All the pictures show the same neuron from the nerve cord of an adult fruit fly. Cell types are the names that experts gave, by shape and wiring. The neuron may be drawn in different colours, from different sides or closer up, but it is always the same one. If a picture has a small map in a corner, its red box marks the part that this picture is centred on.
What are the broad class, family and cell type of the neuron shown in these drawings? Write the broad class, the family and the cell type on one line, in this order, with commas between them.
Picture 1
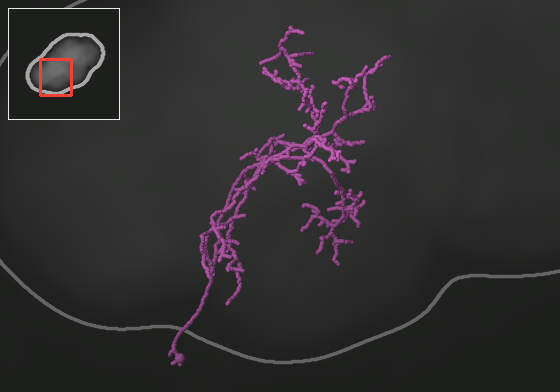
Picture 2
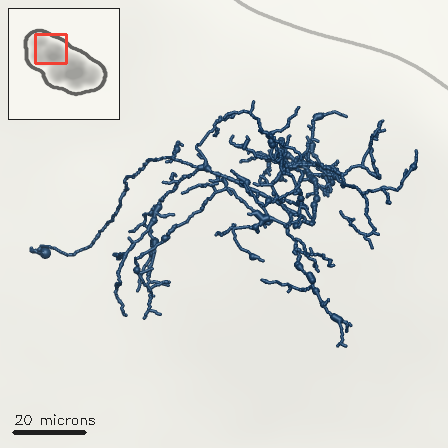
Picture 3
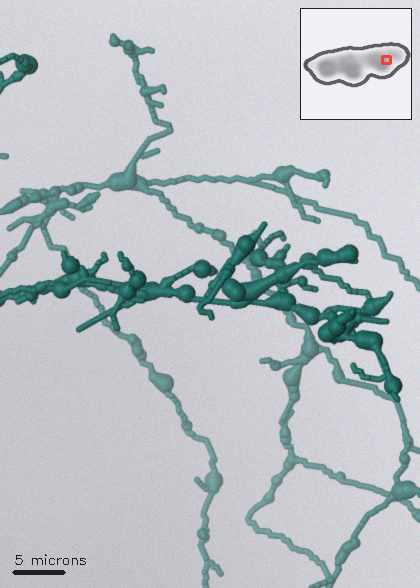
nerve-cord intrinsic neuron, hemilineage 21A, IN21A062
